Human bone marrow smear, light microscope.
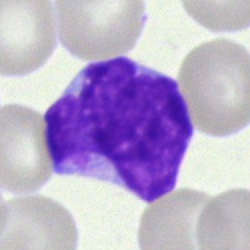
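Blast with an angular outline made up of several fairly straight edges. The nucleus fills most of the cell. The scant cytoplasm shows mainly at the lower left and contains no distinct granules.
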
